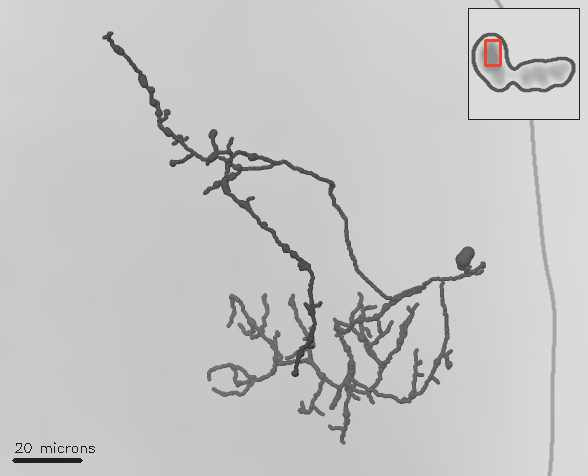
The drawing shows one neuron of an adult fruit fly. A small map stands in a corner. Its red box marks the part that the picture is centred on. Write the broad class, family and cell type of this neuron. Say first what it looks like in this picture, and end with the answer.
The cell body can be seen on the right of the picture. By the scale bar it is about 120 microns tall in this view. The picture shows dozens of branch ends. This is a visual projection neuron. Its family is hemilineage VLPp&l1_lateral. The cell type is LC41.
